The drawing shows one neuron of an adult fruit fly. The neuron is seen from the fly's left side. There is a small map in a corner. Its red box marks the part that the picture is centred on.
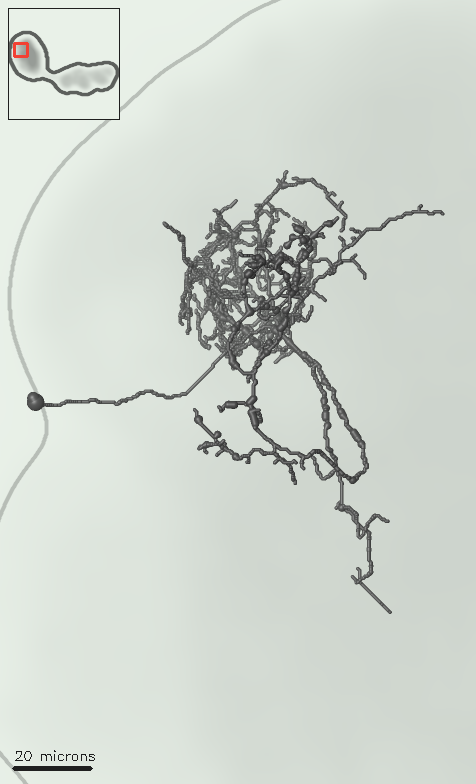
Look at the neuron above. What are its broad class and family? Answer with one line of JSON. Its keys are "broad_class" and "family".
{"broad_class": "central-brain intrinsic neuron", "family": "hemilineage AOTUv4_dorsal"}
